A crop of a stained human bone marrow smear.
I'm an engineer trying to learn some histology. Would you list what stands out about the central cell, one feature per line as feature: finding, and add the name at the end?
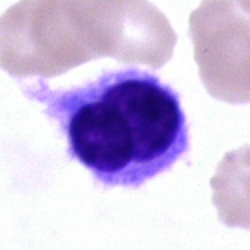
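Chromatin: dense, deep purple throughout nucleus
Nucleoli: none seen
Cytoplasm: moderate blue-purple rim around nucleus
Outline: irregular, cytoplasm drawn out towards upper left
Cell: hairy cell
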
